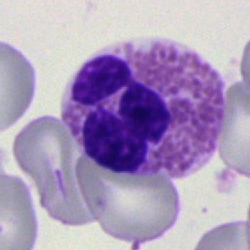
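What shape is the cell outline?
Round and smooth.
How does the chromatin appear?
Dark purple and densely clumped.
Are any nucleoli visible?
None are.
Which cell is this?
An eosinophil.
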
